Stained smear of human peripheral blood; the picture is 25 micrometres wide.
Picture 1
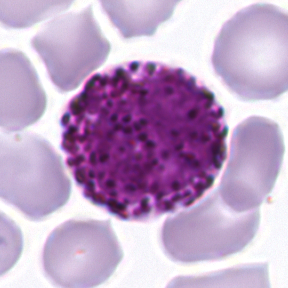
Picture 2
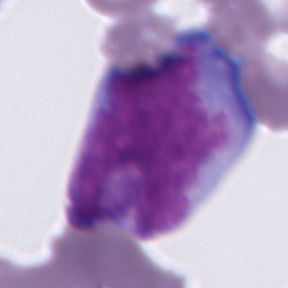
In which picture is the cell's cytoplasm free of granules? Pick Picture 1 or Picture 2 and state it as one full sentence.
Not a single granule can be seen in the cytoplasm of the cell in picture 2.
